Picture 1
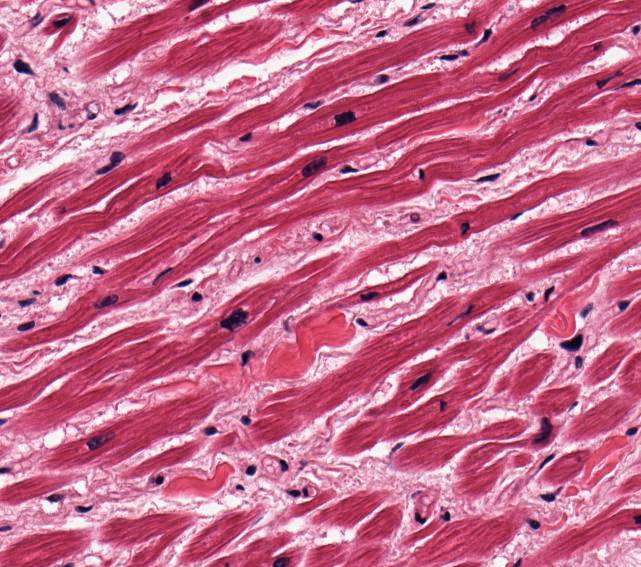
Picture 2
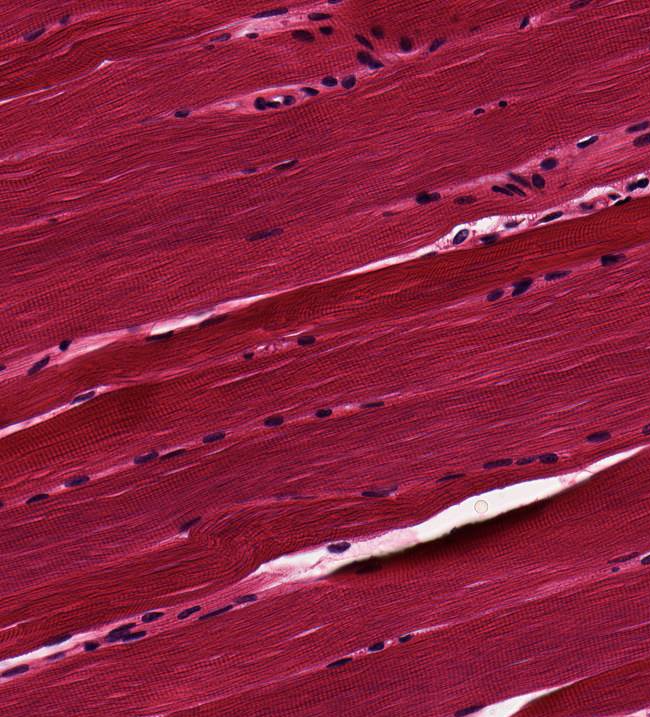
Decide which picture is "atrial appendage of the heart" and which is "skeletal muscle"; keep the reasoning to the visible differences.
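Picture 1: atrial appendage of the heart. Picture 2: skeletal muscle. In the atrial appendage, long pink fibres run in parallel diagonally across the field, branching and rejoining, with central nuclei and deep pink cytoplasm showing fine lengthwise fibrillar streaks. Skeletal muscle fibres here also run parallel and diagonally, but straight and unbranched, without intercalated discs, with fine cross-striations and mostly flattened, elongated nuclei along their borders.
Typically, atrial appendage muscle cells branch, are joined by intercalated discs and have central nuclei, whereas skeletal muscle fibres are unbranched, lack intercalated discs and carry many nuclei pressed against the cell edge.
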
